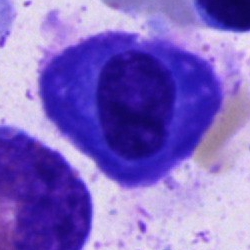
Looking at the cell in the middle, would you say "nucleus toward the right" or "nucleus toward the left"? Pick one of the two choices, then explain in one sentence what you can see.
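Nucleus toward the right. The band of cytoplasm beside the nucleus is wider on the left than on the right.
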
